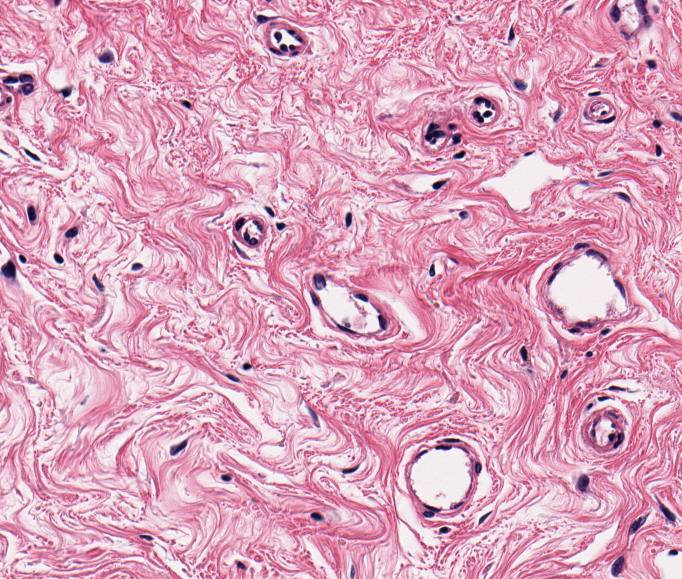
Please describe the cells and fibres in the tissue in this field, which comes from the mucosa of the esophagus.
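Filling the entire field are wavy pink collagen bundles, loosely interwoven and running in many directions. Between them lie sparse fibroblast nuclei, each small, dark, spindle-to-oval and solitary. The two largest vessels, right of centre and at lower centre, have open, empty white lumens, while several of the smallest are ringed by concentric collagen layers.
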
